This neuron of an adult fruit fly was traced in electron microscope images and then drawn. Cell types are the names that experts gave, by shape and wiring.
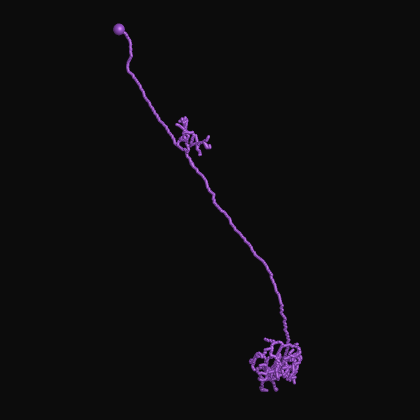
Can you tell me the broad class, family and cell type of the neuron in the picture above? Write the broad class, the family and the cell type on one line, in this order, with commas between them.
central-brain intrinsic neuron, class CX, PFNm_a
